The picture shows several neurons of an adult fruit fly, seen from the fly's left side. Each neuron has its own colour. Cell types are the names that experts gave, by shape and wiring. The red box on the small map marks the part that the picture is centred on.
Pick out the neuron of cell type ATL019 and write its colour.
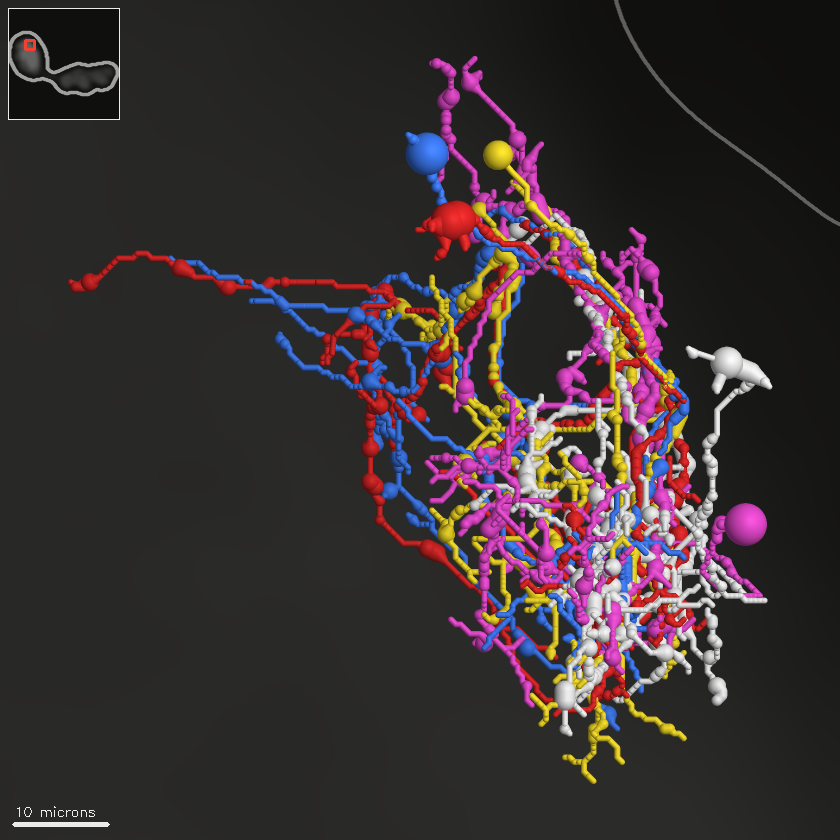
blue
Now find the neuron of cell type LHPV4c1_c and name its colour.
white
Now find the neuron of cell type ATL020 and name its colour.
red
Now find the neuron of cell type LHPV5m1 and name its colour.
yellow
